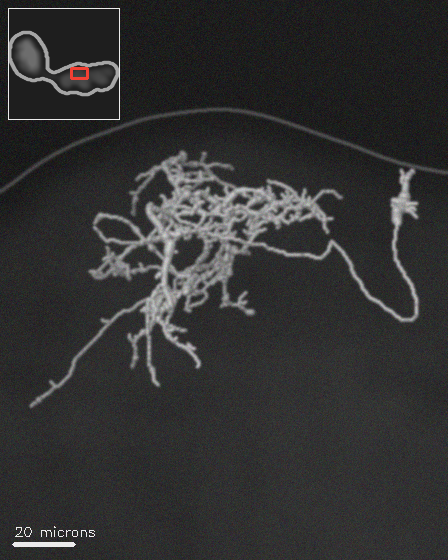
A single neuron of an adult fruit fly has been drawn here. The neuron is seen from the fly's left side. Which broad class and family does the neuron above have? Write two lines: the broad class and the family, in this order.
nerve-cord intrinsic neuron
hemilineage 11B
